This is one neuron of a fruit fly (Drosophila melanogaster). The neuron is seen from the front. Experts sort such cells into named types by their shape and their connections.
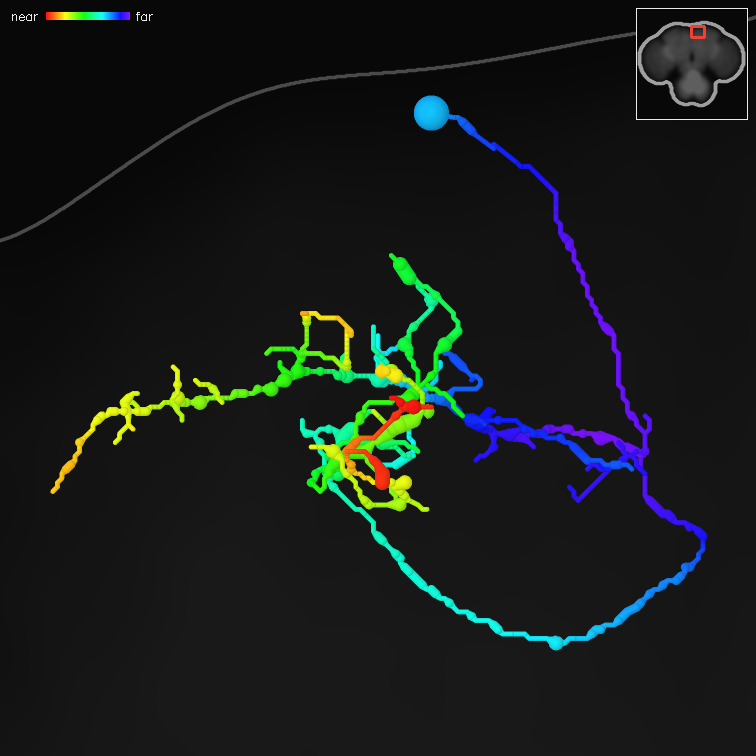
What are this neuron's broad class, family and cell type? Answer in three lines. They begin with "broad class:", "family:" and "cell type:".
broad class: central-brain intrinsic neuron
family: hemilineage SMPpd1
cell type: SMP355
